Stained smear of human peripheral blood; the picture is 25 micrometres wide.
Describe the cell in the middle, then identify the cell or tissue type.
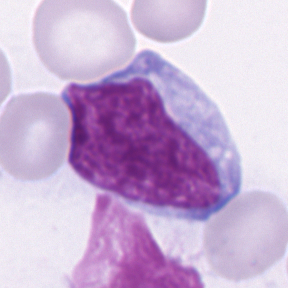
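Here the outline is irregular and angular rather than round. Its cytoplasm is pale grey-blue, deepening to a stronger blue along the outer edge of the cell, and shows no visible granules. What you're looking at is a monocyte.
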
